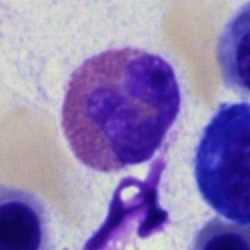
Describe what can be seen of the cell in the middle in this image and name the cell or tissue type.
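Outline round, smooth. Chromatin dark purple, clumped in patches; no nucleoli visible. Just below the cell: dark purple irregular structure with a small round hole. Eosinophil.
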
